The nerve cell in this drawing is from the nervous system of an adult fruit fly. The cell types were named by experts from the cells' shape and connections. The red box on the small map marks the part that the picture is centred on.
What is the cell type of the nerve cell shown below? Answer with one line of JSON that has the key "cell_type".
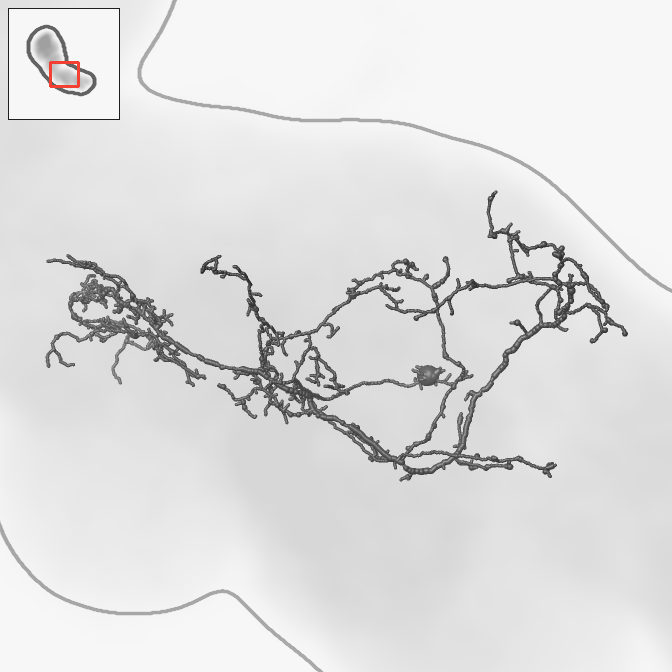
{"cell_type": "IN11A004"}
